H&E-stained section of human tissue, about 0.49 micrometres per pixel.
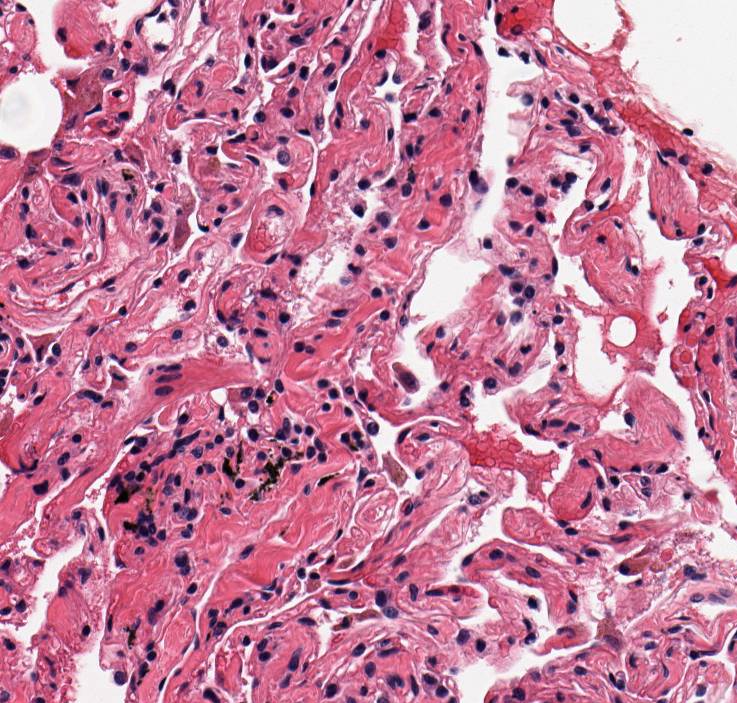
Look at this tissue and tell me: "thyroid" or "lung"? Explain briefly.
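This is lung.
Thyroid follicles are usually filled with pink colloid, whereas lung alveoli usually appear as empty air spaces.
The spaces in this field are empty, as in lung rather than thyroid. They are mostly narrow and slit-like, with the wider ones toward the right side. Thick, branching pink bands, made mostly of dense, wavy, eosinophilic collagen fibres, run across the whole field and divide it into these irregular spaces. In the lower left, clumps of black granular pigment lie among a small cluster of cells.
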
